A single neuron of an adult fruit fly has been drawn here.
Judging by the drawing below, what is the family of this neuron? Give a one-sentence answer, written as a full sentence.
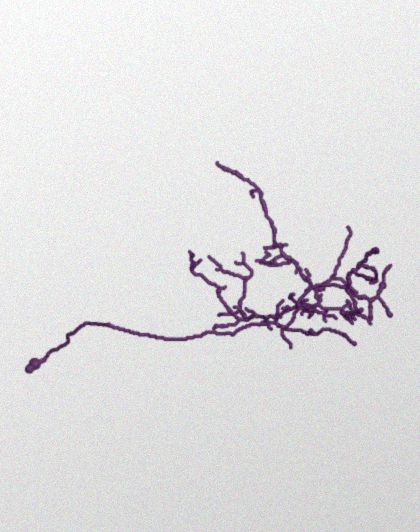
To family hemilineage 13B belongs this neuron.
